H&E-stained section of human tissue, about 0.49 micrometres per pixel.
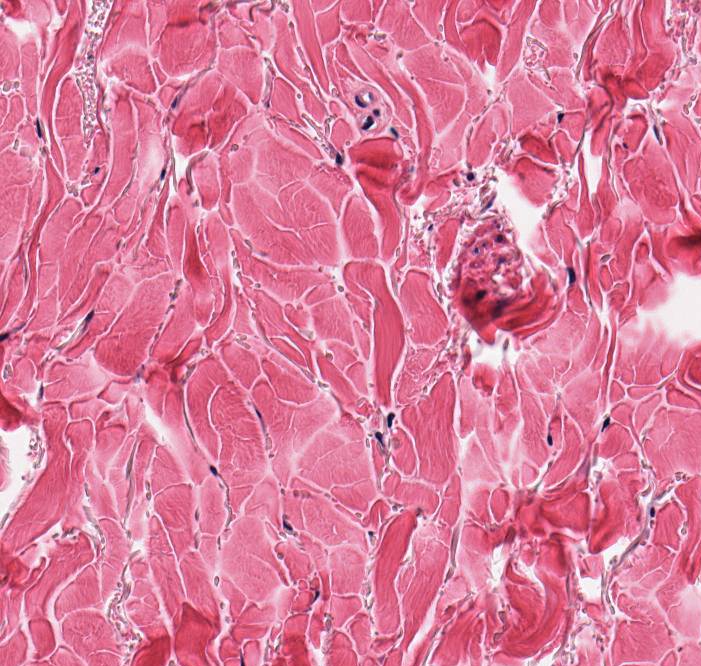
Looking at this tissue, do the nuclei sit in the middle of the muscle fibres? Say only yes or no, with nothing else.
No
